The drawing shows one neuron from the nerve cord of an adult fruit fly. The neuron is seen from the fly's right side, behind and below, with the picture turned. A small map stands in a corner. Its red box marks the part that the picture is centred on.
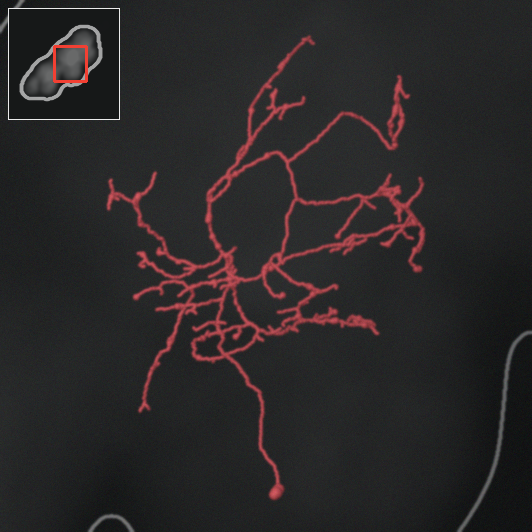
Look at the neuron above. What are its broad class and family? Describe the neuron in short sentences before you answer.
The picture shows dozens of branch ends. In this view it is taller than it is wide. This is a nerve-cord intrinsic neuron. Its family is hemilineage 12B.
